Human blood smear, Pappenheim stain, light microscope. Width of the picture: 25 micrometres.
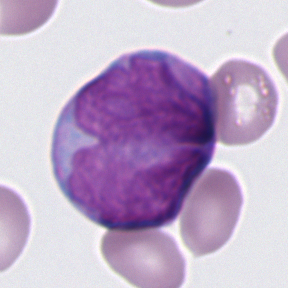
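Atypical promyelocyte. The nucleus fills most of the cell and has a deep notch entering from its left side. Pale blue cytoplasm surrounds it, widest on the left side of the cell.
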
